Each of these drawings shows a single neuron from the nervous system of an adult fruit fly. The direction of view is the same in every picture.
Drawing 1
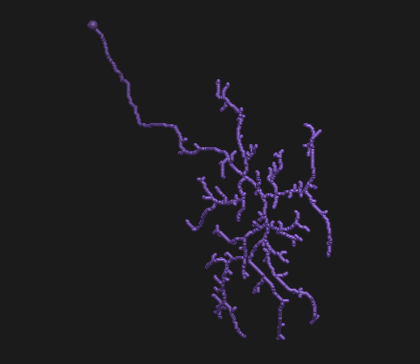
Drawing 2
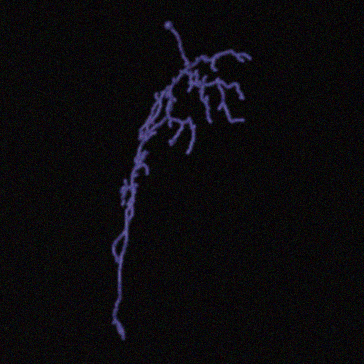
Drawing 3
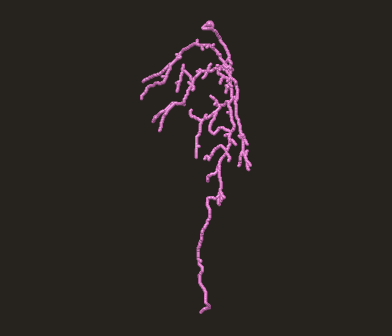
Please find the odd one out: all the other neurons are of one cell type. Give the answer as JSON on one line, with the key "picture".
{"picture": 1}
